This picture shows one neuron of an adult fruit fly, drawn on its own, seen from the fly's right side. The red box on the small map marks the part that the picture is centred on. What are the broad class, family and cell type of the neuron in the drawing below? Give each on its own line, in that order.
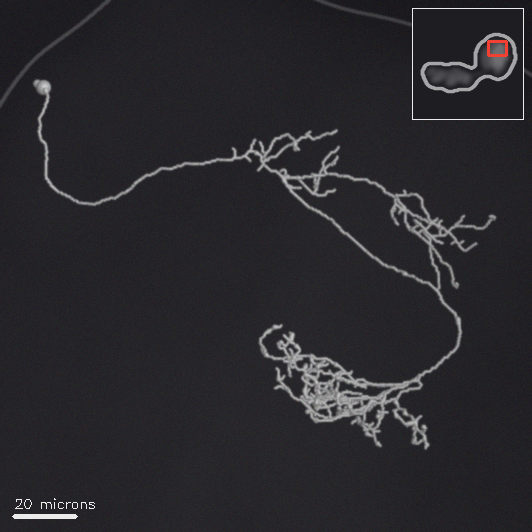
central-brain intrinsic neuron
hemilineage DL1_dorsal
FB2F_b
